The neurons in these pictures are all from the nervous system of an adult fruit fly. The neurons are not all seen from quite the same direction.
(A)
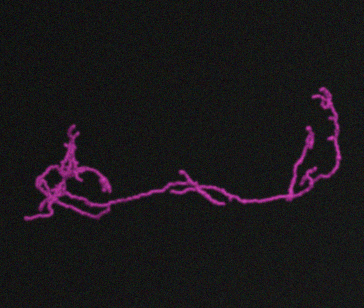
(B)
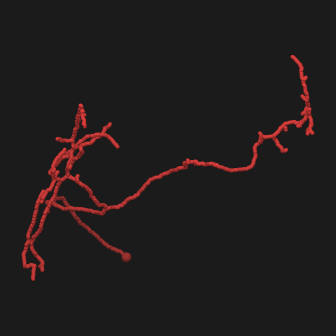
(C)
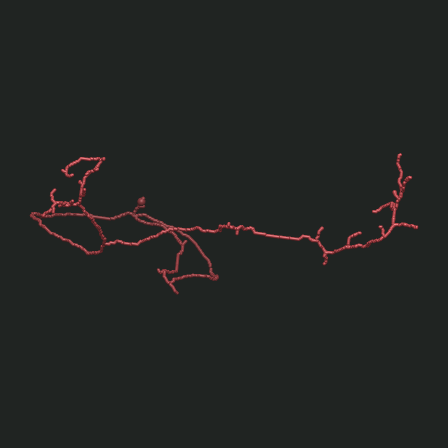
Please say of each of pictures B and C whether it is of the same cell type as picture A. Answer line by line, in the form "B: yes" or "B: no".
B: yes
C: yes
